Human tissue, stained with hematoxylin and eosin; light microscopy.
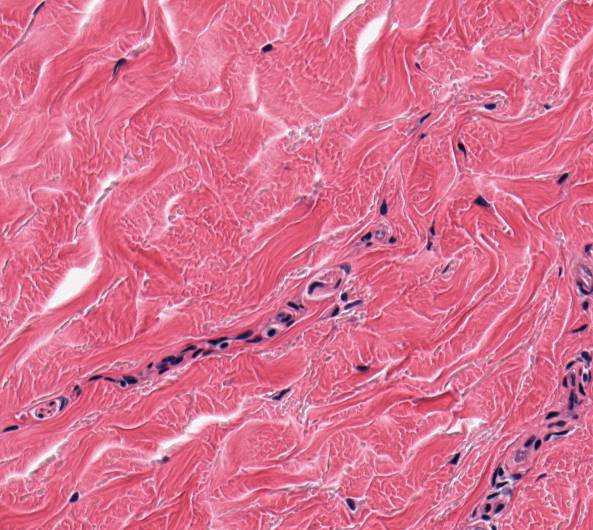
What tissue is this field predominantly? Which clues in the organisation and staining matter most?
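Dermis is the tissue here. First, the collagen: its bundles are wavy, not straight. Second, the vessels: a line of small vessels with elongated nuclei runs from lower left up toward the centre, and a second small group of vessel nuclei sits at the lower right edge.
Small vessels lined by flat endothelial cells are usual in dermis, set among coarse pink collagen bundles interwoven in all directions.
Third, what is absent: no epithelium, glands or fat cells appear anywhere.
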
